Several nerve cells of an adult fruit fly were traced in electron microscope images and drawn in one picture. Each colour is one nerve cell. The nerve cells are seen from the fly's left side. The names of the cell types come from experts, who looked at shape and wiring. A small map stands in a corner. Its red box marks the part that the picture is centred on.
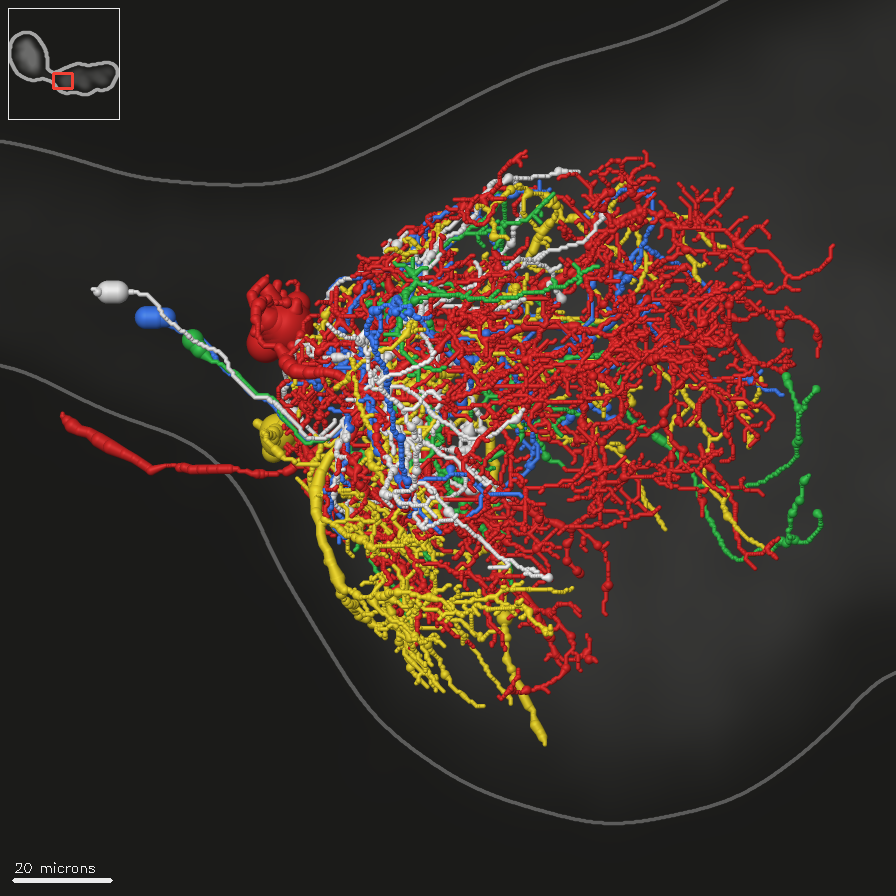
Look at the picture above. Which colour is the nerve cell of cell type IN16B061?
blue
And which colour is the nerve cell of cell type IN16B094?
green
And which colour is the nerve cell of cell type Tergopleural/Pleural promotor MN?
red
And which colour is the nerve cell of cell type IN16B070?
white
